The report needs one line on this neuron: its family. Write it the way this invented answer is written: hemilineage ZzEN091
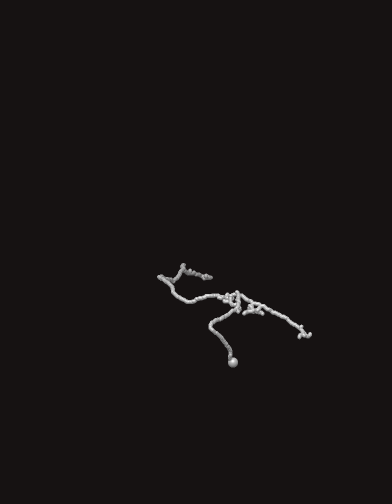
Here: hemilineage 10B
